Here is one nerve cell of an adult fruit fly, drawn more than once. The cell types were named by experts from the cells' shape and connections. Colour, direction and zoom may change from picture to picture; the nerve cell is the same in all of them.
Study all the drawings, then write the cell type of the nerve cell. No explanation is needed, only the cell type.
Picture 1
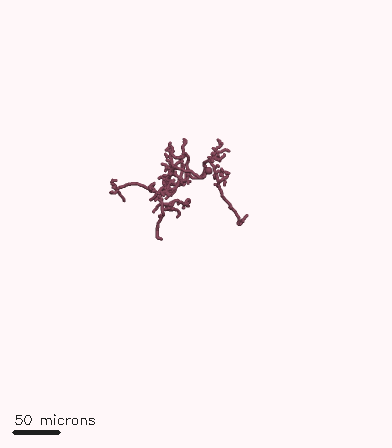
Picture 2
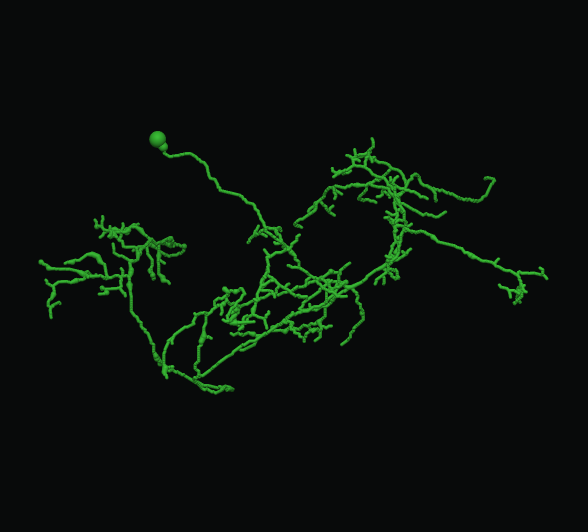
SMP132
